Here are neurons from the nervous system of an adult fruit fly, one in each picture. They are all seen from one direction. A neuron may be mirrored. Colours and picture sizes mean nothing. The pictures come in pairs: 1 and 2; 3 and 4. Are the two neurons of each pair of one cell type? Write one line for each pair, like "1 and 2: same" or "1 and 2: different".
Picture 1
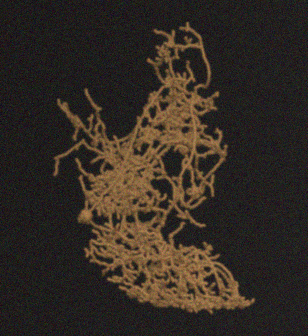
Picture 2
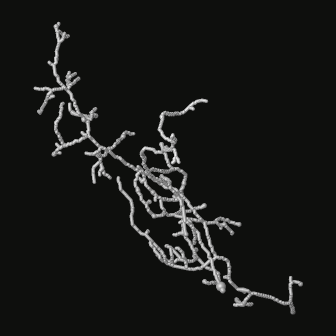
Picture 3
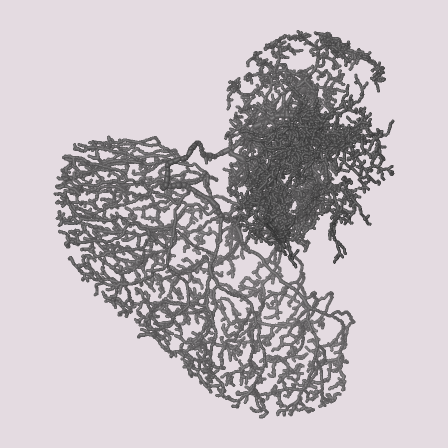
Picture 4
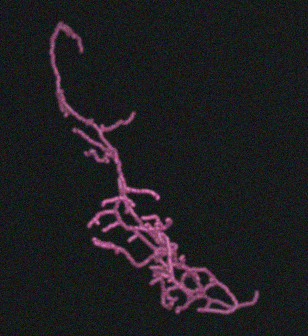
1 and 2: different
3 and 4: different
